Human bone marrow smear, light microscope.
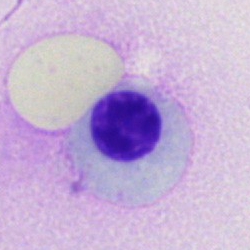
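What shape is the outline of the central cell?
Round, with a smooth edge.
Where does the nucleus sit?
Off-centre, toward the top of the cell.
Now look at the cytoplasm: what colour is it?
Pale greyish blue, and free of granules.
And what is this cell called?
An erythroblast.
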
